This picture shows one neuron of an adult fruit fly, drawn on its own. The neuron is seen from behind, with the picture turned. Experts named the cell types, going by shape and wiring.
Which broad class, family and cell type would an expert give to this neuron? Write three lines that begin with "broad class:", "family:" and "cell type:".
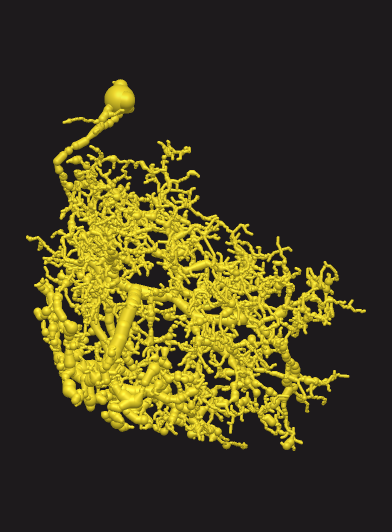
broad class: nerve-cord intrinsic neuron
family: hemilineage 16B
cell type: IN16B018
